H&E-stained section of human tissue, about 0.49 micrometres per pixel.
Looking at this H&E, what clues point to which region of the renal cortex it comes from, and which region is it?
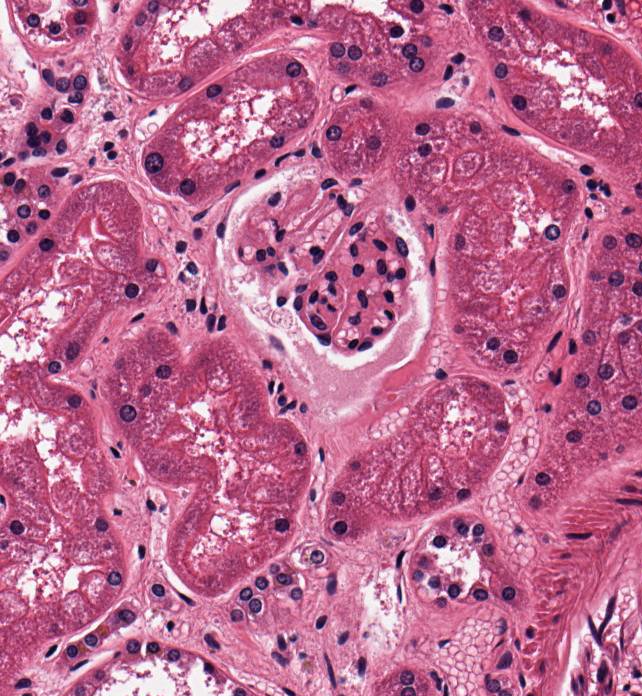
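That's cortical labyrinth. You've got a single glomerulus near the centre, with cross-sectioned tubules on every side of it.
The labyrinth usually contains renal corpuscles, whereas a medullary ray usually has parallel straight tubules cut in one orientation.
Most of the tubules are lined by a single layer of tall cells with plenty of granular eosinophilic cytoplasm.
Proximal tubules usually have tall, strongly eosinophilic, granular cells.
Between the tuft and its capsule there's pale pink material and a white crescent-shaped gap, and many tubular cells have frayed, ragged luminal edges rather than smooth ones.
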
